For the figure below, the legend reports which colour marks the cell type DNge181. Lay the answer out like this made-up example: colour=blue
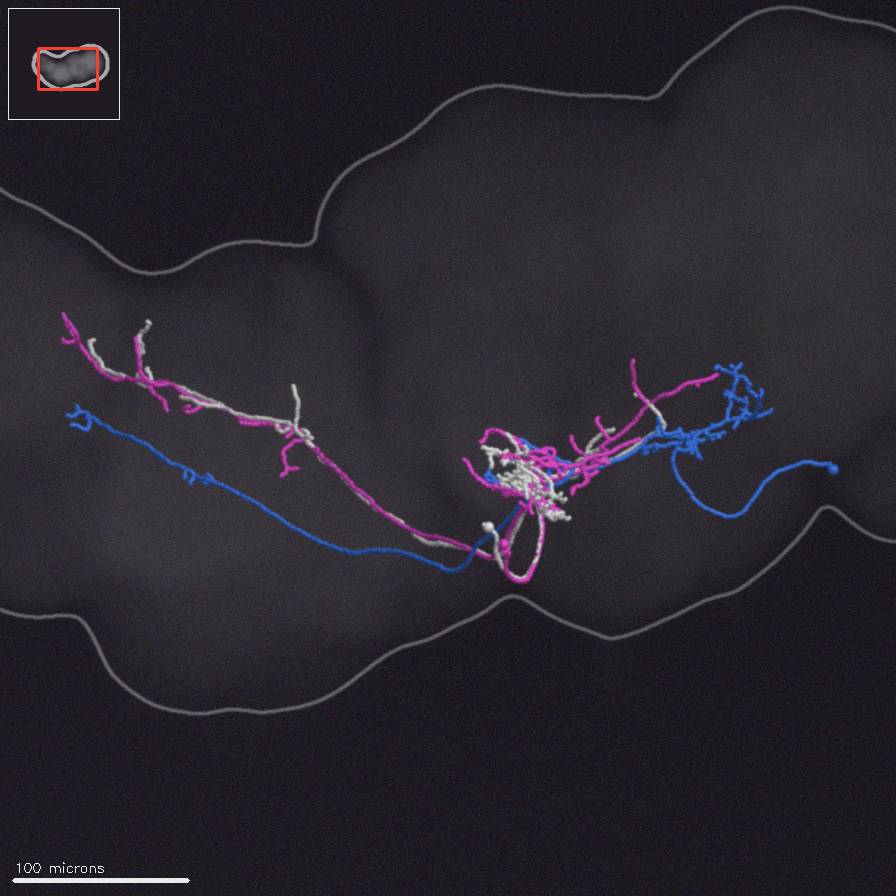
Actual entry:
colour=white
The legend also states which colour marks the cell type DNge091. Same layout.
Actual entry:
colour=magenta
